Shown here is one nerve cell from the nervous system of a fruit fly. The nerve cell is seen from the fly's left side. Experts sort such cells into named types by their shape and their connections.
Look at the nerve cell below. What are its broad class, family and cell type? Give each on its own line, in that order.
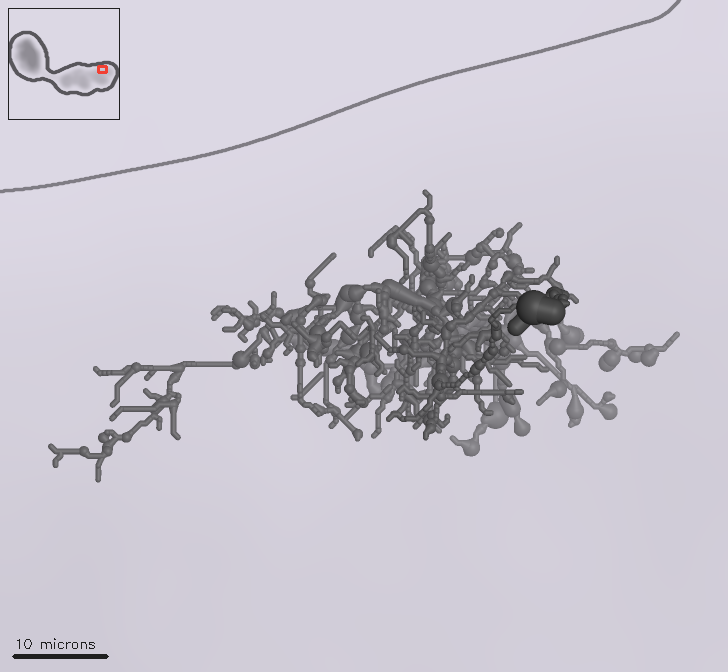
nerve-cord intrinsic neuron
hemilineage 06A
IN06A109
